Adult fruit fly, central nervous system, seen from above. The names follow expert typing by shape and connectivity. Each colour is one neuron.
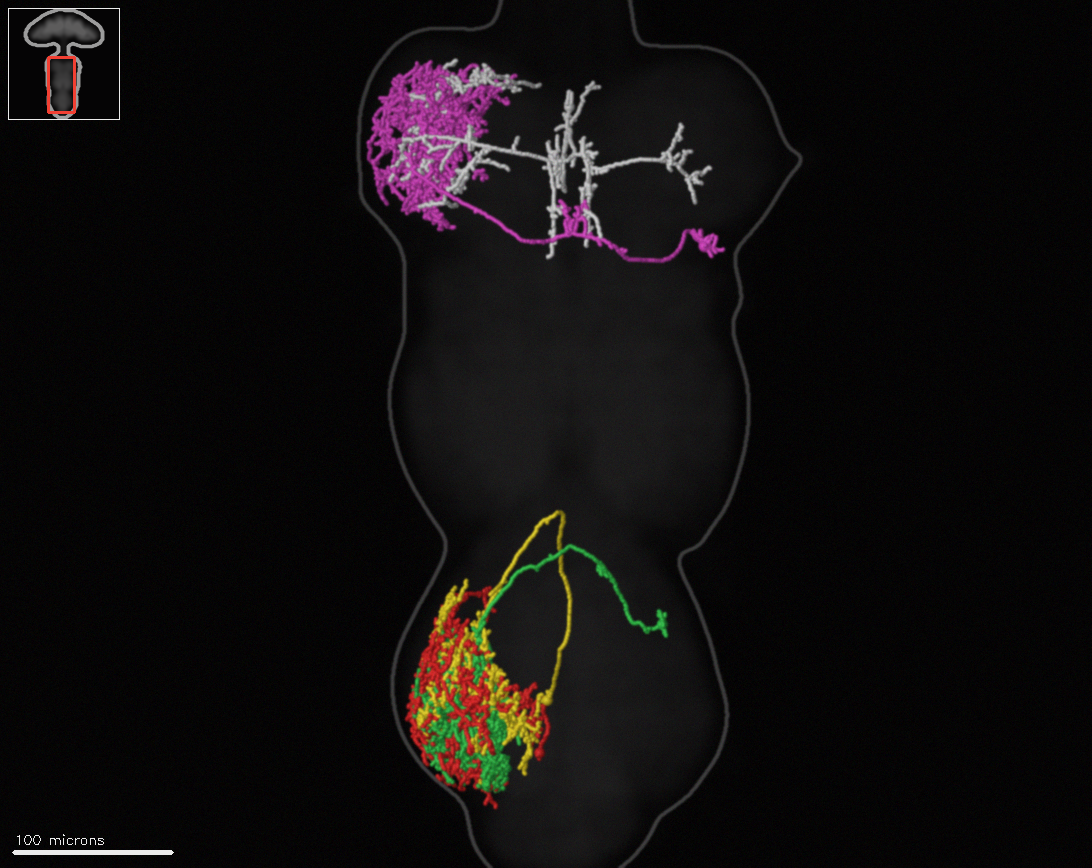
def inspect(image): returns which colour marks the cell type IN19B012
green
